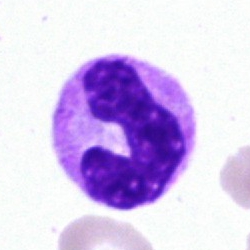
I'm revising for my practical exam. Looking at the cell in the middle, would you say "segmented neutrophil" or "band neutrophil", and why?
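Band neutrophil. The nucleus is a single curved band, not divided into separate lobes.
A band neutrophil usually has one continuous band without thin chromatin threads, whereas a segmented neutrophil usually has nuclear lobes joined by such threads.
The hollow of the curve opens toward the left side of the cell; the chromatin is dark purple and coarsely clumped, and the cytoplasm pale lilac-pink.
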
